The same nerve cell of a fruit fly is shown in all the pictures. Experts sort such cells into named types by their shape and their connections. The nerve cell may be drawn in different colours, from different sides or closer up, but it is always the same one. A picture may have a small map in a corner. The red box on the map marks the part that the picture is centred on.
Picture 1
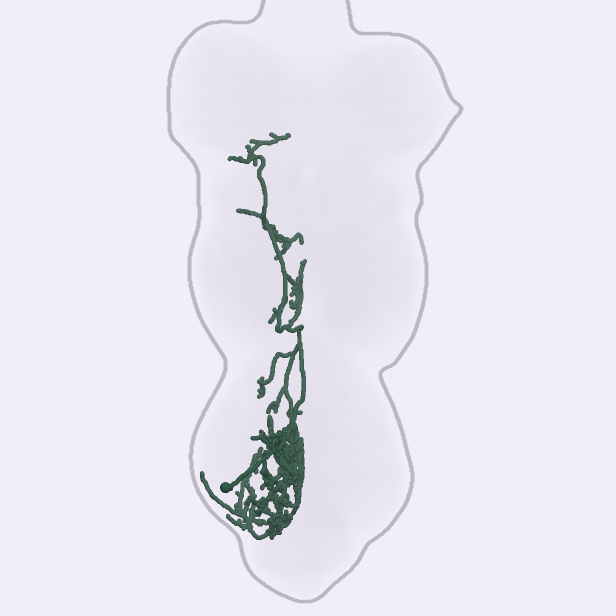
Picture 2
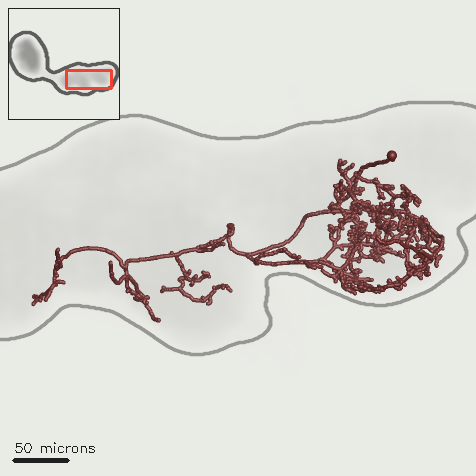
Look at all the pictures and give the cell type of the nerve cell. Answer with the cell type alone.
INXXX219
